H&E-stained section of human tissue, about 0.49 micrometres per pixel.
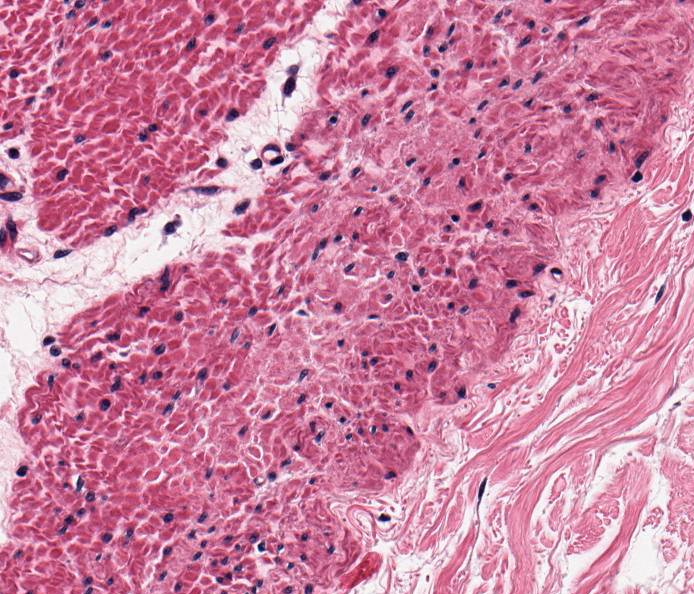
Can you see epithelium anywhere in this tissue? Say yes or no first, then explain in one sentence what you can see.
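No. No epithelium is present anywhere in the field.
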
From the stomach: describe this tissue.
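Bundles of smooth muscle take up most of the field, and at the upper left a pale cleft sets one bundle apart from the larger mass. The muscle cytoplasm stains strongly pink with eosin. That cleft holds loose, pale, wispy connective tissue containing few cells. A small vessel lies within it, near the top of the field.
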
